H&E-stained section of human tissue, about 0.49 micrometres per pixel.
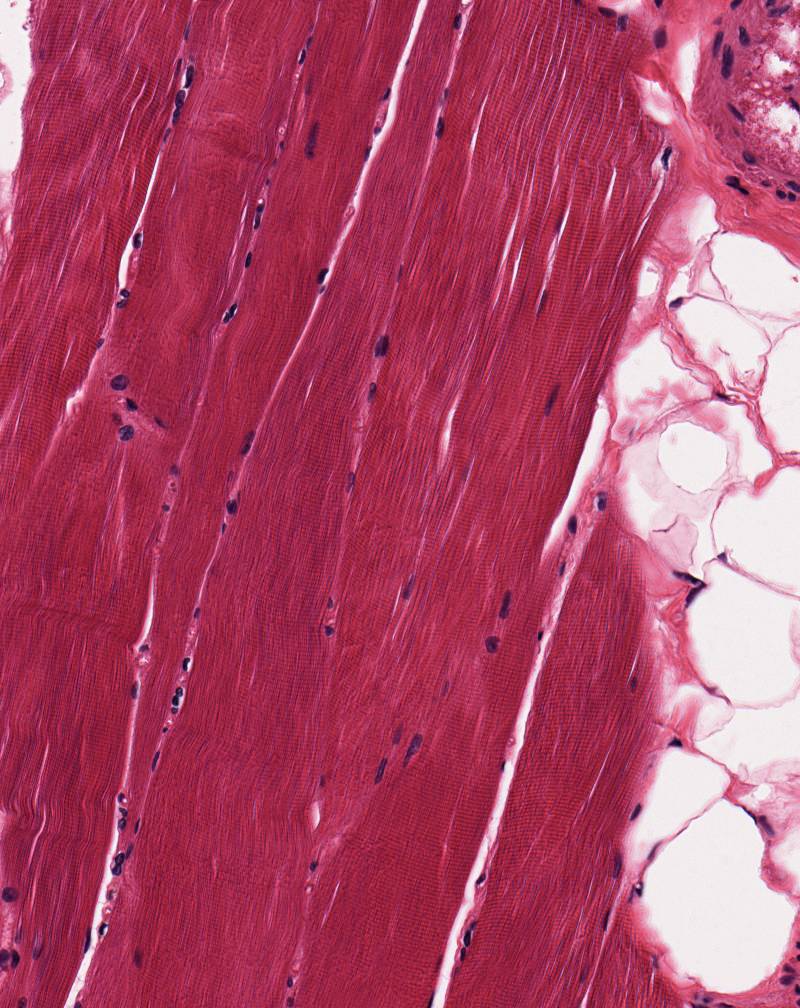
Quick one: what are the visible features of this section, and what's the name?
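Long parallel fibres fill most of the field, running nearly vertically, tilted lower left to upper right. Nuclei at fibre edges, not centres; dark purple, elongated, parallel to fibres. Cytoplasm deep pink-red throughout. Skeletal muscle.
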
